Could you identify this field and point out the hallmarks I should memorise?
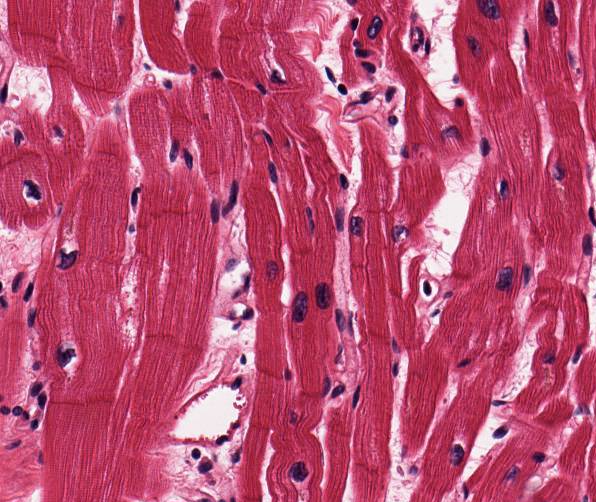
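The tissue is myocardium. Its fibres run roughly from top to bottom, mostly slightly oblique, and several branch and join neighbouring fibres.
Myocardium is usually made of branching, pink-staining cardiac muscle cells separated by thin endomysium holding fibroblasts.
The deep pink cytoplasm and the scant pale connective tissue with small dark elongated nuclei between the fibres fit this.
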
